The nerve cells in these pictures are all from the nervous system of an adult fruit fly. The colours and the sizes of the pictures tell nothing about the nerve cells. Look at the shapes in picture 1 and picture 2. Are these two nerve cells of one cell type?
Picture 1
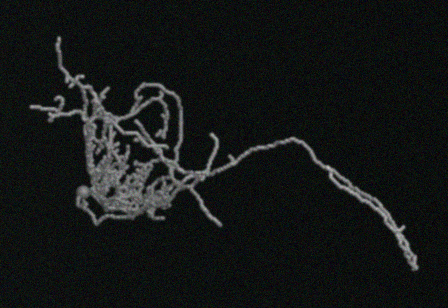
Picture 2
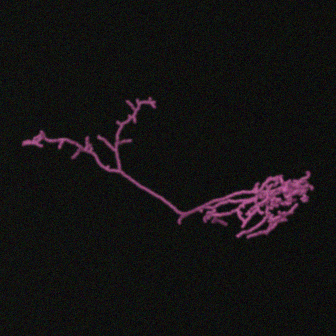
no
